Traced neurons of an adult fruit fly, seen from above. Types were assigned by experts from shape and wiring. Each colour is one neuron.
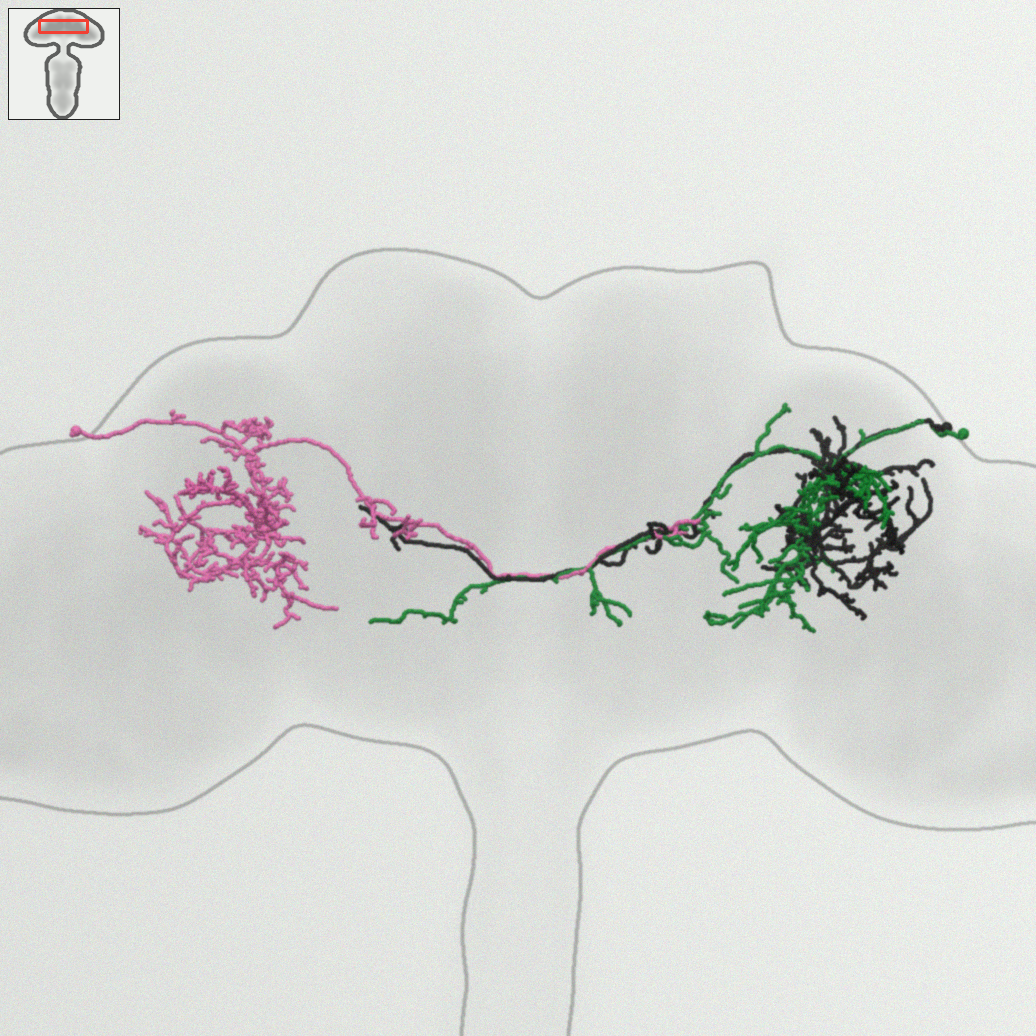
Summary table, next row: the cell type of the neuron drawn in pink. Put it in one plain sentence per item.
The cell type is AVLP189_a.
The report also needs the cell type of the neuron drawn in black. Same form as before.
The cell type is AVLP189_b.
